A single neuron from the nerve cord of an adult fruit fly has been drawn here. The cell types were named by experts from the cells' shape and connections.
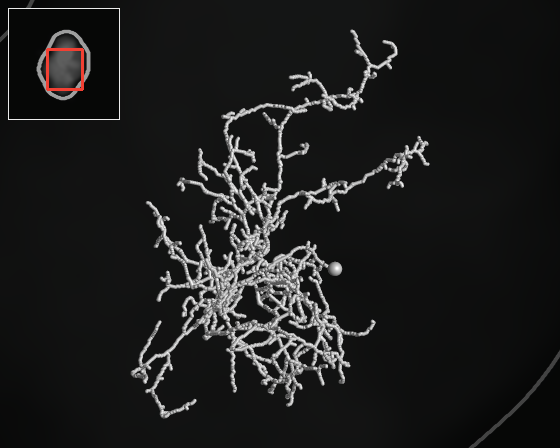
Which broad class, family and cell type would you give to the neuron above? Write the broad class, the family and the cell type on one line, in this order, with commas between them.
nerve-cord intrinsic neuron, hemilineage 00A, IN00A048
